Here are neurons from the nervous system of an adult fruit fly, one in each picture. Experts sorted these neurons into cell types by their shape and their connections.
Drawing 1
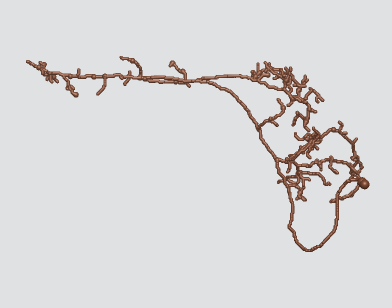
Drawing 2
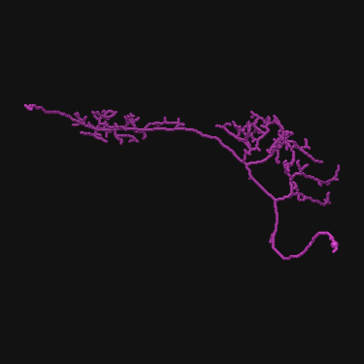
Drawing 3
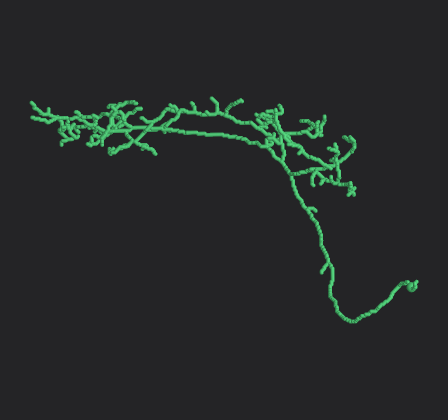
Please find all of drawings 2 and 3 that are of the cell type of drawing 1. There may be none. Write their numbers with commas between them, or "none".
2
